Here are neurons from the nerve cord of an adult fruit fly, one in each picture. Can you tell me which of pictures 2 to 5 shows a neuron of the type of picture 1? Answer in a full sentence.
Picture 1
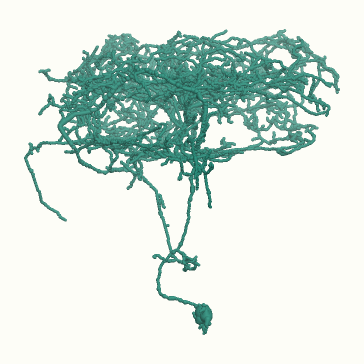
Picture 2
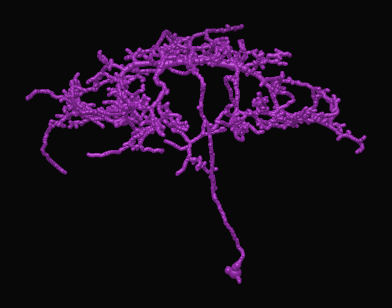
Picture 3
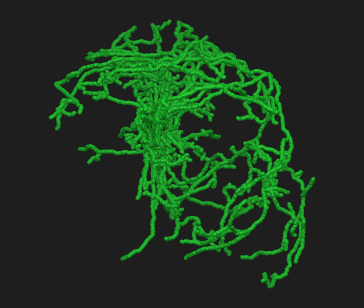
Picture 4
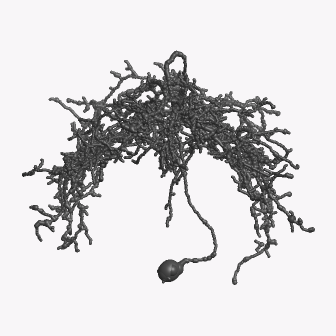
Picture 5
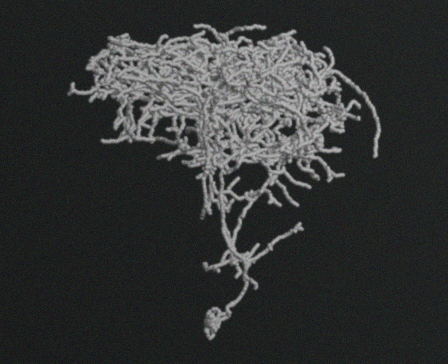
Picture 5 shows a neuron of the same cell type.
